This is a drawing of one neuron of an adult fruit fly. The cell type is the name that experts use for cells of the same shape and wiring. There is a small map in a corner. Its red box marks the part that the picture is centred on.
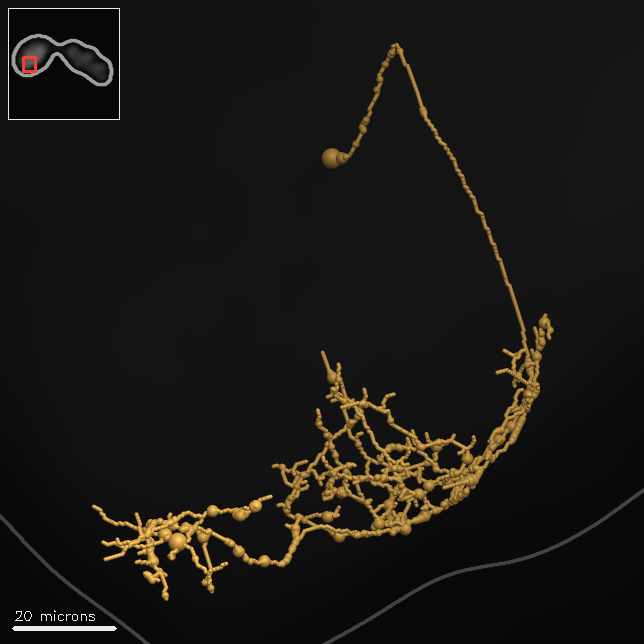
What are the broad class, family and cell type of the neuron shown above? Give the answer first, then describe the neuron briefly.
Its broad class is central-brain intrinsic neuron. Its family is hemilineage LHa3. It is of cell type CB4084. Its cell body lies at the top of the picture. By the scale bar it is about 110 microns tall in this view. Dozens of branch ends can be seen.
